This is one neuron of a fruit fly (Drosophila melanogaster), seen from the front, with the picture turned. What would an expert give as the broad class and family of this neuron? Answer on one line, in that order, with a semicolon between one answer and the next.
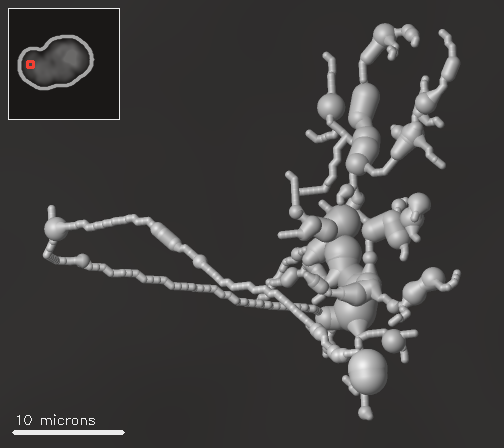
optic-lobe intrinsic neuron; Dm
